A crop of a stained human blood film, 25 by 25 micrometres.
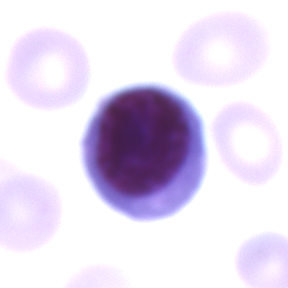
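Normoblast, stained peripheral blood smear. Cell about 12 micrometres across. Nucleus fills most of the cell, set toward its upper part; chromatin dark purple, dense throughout. Cytoplasm blue, a narrow rim widest below the nucleus.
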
